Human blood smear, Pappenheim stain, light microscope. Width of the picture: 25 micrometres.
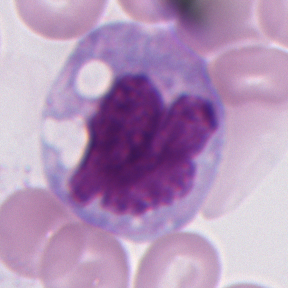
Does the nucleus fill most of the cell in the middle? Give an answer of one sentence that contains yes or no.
No, the nucleus is surrounded by broad cytoplasm.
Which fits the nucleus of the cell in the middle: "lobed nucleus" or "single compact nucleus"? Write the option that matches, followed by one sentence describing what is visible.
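Lobed nucleus. The nucleus is irregular and deeply folded into lobes.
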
